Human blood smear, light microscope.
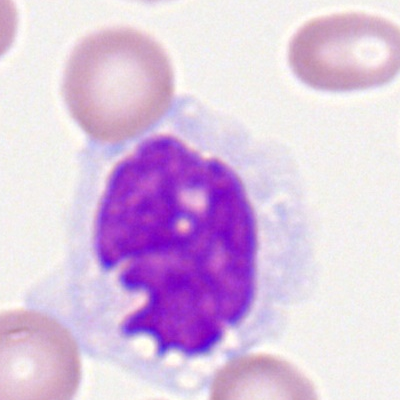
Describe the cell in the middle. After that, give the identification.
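Border first: it is irregular and uneven rather than smoothly round. Next, the nucleus, which has a deep notch cut into its lower left side. Then the cytoplasm, pale grey-blue, with small clear vacuoles along its lower edge. Last, the name: monocyte.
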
